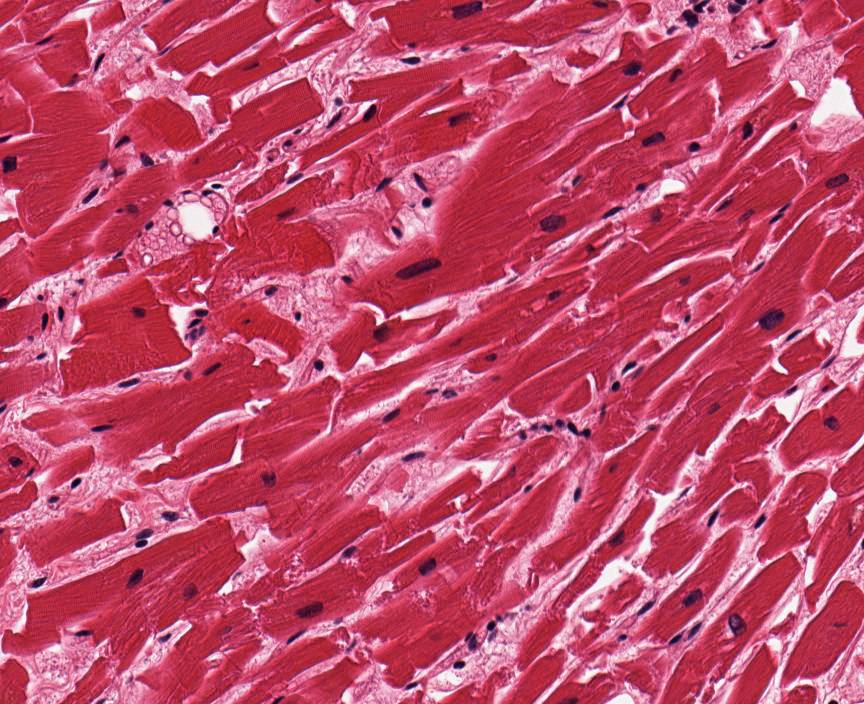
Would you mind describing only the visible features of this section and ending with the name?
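Muscle fibres branch and join neighbours; their cytoplasm stains deep, dense red with eosin. Between the fibres, pale loose connective tissue holds small, dark, elongated nuclei. A small cluster of rounded empty spaces lies at upper left. This is the left ventricle of the heart.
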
